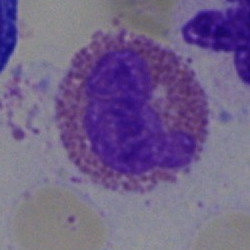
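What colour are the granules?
Reddish-purple.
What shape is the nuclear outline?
Irregular and indented.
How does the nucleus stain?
Deep purple.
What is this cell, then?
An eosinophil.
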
